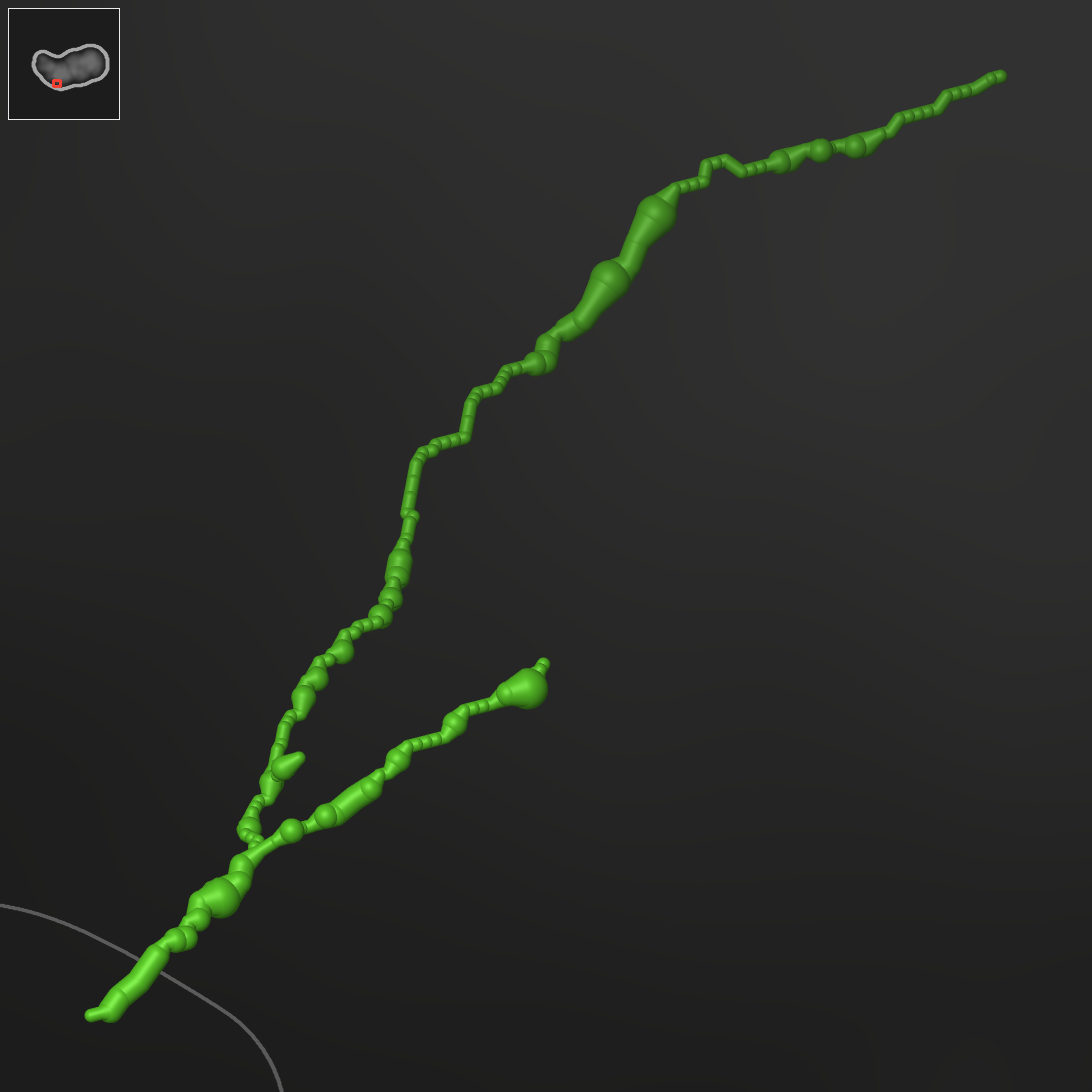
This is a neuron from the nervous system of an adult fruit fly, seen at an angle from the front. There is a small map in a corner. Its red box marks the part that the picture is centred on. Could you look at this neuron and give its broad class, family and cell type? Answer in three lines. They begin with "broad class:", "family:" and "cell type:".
broad class: sensory neuron entering the nerve cord
family: class gustatory
cell type: LgLG6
